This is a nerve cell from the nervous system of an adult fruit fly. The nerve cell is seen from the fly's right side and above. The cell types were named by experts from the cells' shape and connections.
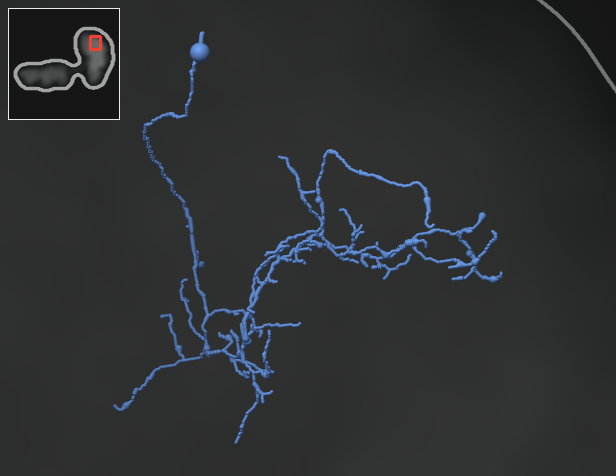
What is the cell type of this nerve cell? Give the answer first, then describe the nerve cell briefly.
Its cell type is CB1532. Its broad class is central-brain intrinsic neuron. Dozens of branch ends can be seen. As drawn here it is about as wide as it is tall.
